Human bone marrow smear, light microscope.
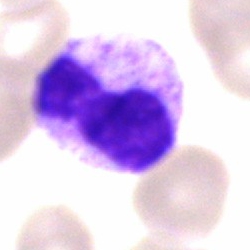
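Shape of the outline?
Roughly round.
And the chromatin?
Dark purple, and it looks dense.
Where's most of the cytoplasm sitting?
Above the nucleus: pale lilac, with fine purple granules scattered through it.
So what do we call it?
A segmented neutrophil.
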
